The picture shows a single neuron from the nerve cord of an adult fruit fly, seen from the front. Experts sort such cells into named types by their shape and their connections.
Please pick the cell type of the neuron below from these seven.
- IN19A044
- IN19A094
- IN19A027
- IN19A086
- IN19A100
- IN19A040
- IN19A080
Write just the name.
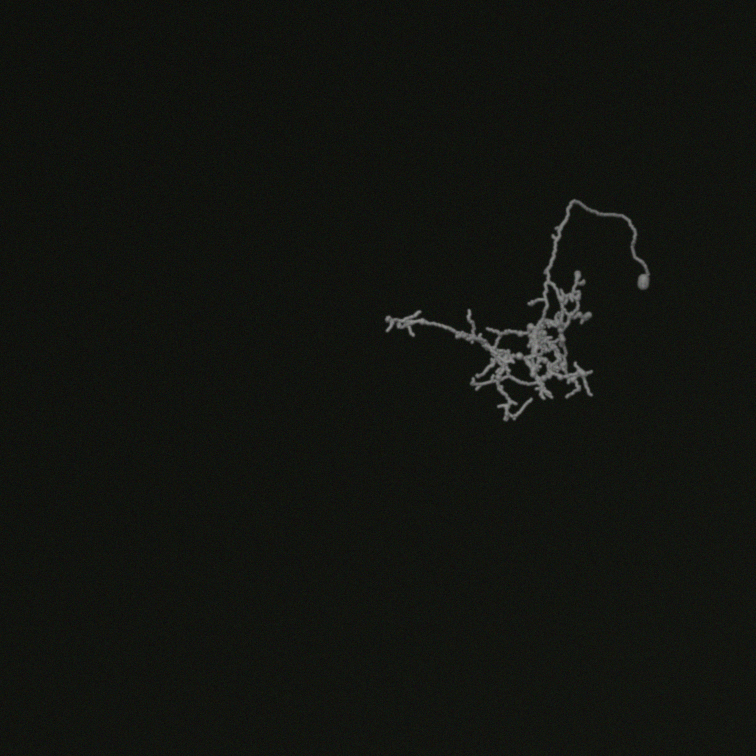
IN19A100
